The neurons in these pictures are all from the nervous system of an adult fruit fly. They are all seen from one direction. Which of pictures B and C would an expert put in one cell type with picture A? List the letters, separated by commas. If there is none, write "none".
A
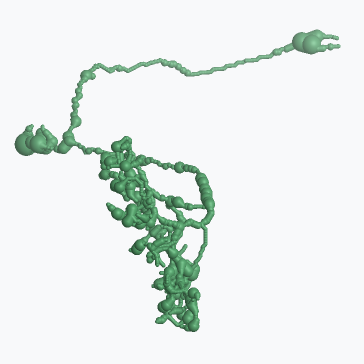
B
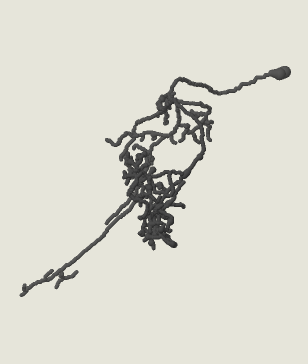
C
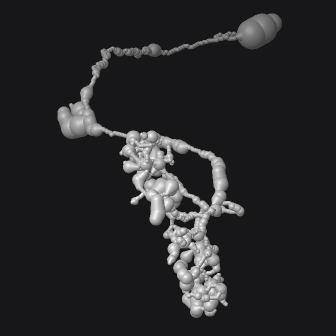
C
